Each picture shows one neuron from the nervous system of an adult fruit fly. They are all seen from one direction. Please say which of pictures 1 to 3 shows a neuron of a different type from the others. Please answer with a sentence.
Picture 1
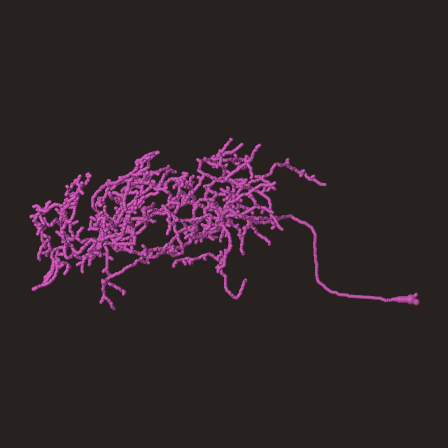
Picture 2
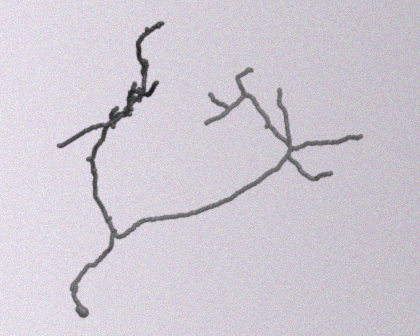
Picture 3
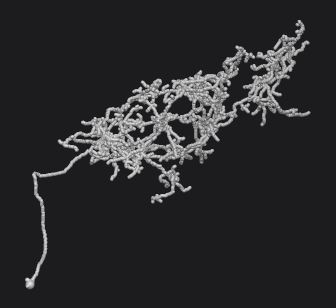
Picture 2 is the odd one out.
